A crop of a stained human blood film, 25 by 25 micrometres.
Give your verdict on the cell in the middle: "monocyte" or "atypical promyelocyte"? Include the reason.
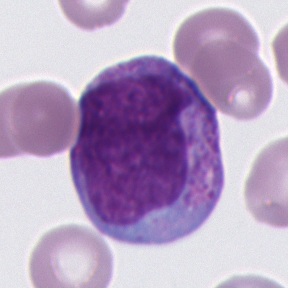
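Atypical promyelocyte. Deciding point: the granules in the right-side cytoplasm are reddish-purple.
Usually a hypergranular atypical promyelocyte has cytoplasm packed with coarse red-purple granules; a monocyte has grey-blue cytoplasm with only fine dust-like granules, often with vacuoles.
Cell about 17 by 14 micrometres; nucleus fills most of it toward upper left, shallow indentation on right; chromatin finely granular, evenly spread.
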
